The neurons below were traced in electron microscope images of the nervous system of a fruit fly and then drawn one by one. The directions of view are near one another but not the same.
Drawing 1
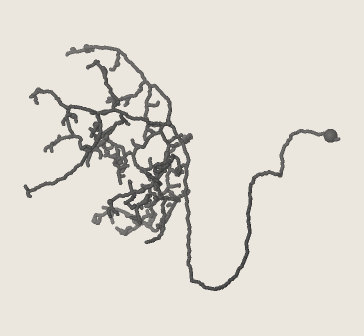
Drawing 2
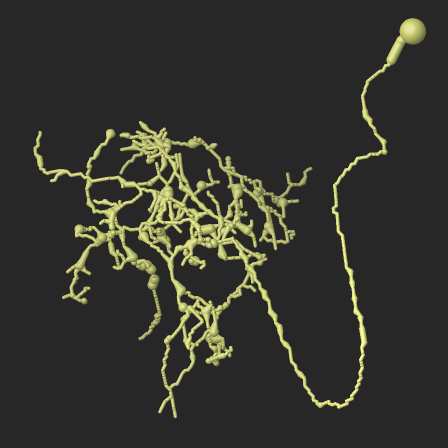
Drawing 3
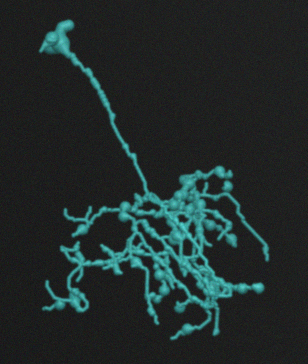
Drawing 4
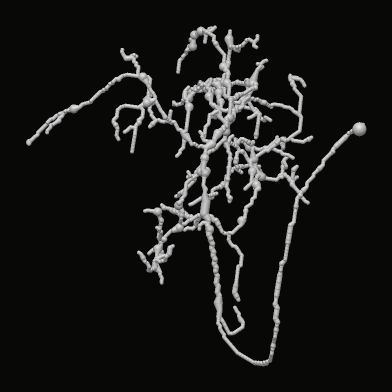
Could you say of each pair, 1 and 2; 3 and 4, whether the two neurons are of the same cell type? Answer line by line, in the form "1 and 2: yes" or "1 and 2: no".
1 and 2: yes
3 and 4: no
